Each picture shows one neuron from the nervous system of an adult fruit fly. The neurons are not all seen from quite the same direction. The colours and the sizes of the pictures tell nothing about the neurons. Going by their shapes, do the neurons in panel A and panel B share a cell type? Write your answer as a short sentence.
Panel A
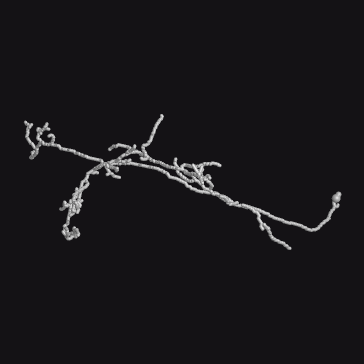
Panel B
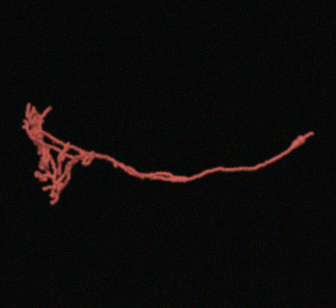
They are of the same cell type.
